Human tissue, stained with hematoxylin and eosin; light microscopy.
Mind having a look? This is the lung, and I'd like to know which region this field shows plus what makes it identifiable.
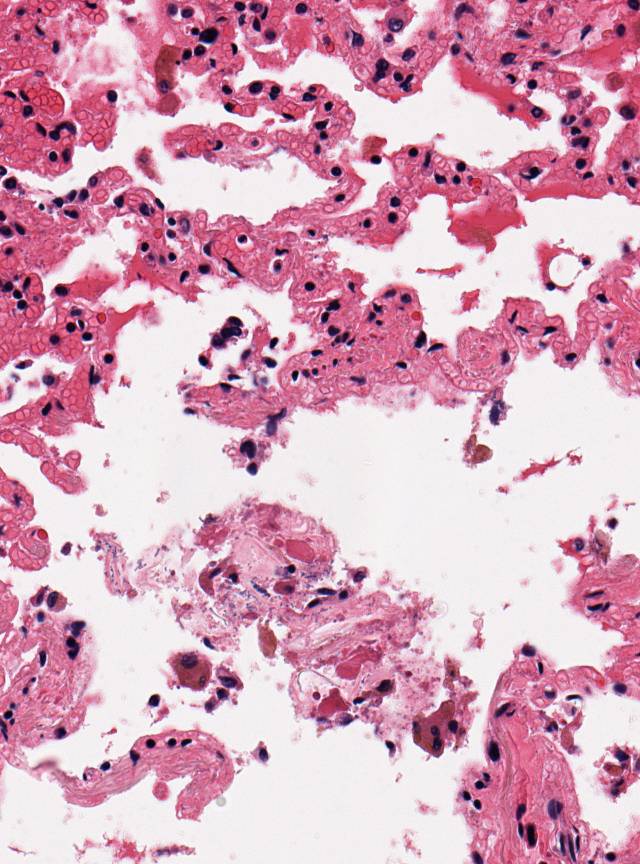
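Part shown: alveolus. Thin, branching, interconnected strands separated by wide empty spaces, field-wide.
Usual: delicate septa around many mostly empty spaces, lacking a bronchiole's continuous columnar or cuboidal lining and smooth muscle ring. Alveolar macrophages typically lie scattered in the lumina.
Rounded cells with golden-brown granular cytoplasm lie free in the spaces, mostly in the lower half. Tissue torn; small detached fragments float in the spaces, especially centrally.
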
